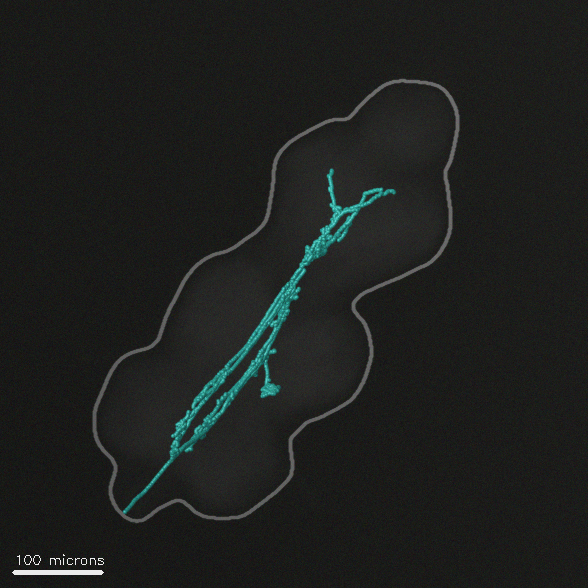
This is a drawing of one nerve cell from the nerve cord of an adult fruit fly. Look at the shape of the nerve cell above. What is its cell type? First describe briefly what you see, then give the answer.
No cell body is drawn. By the scale bar it is about 400 microns tall in this view. This is a sensory neuron entering the nerve cord. The cell type is SNxx31.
